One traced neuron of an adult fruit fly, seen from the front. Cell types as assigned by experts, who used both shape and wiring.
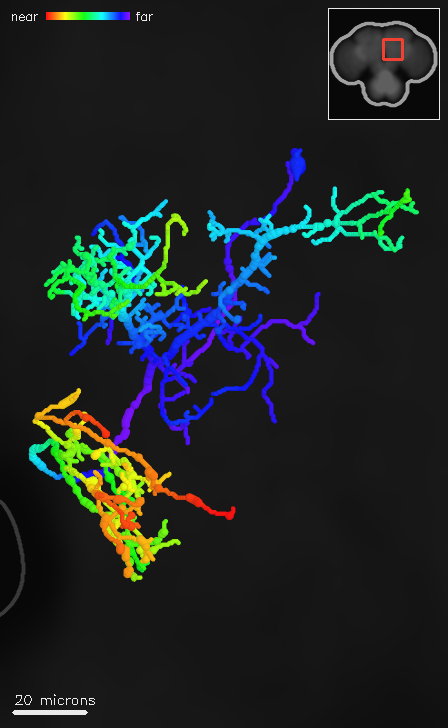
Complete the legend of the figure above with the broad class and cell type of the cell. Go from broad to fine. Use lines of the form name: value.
broad class: central-brain intrinsic neuron
cell type: PS201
